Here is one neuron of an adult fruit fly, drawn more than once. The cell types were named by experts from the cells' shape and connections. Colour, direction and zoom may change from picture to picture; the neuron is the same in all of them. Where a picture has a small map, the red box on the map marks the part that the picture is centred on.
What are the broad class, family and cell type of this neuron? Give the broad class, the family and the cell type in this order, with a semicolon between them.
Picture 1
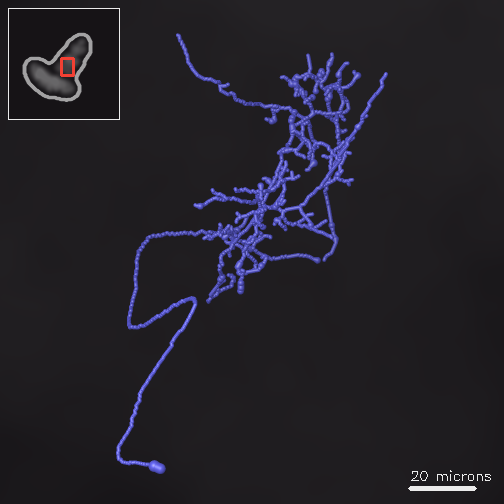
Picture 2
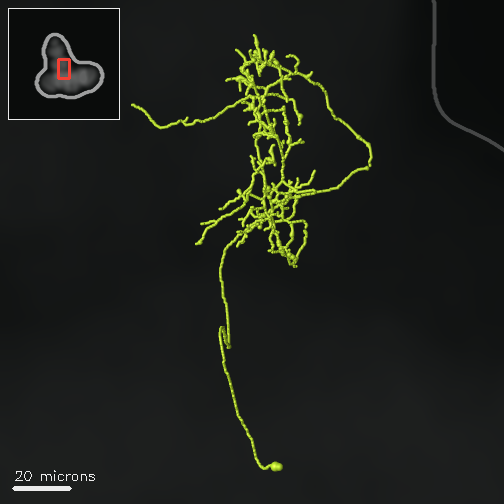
nerve-cord intrinsic neuron; hemilineage 02A; IN02A048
